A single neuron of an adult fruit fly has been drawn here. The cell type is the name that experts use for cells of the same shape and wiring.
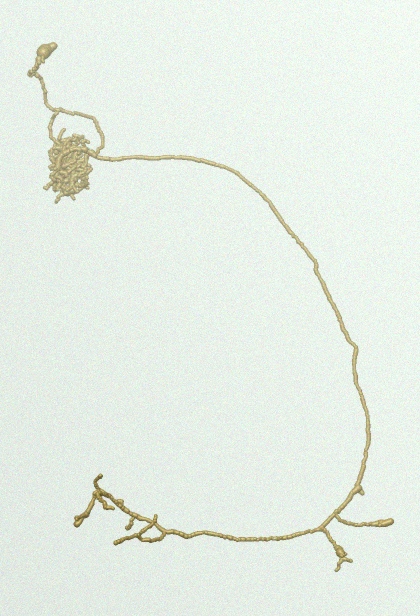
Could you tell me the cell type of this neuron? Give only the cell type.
DC3_adPN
